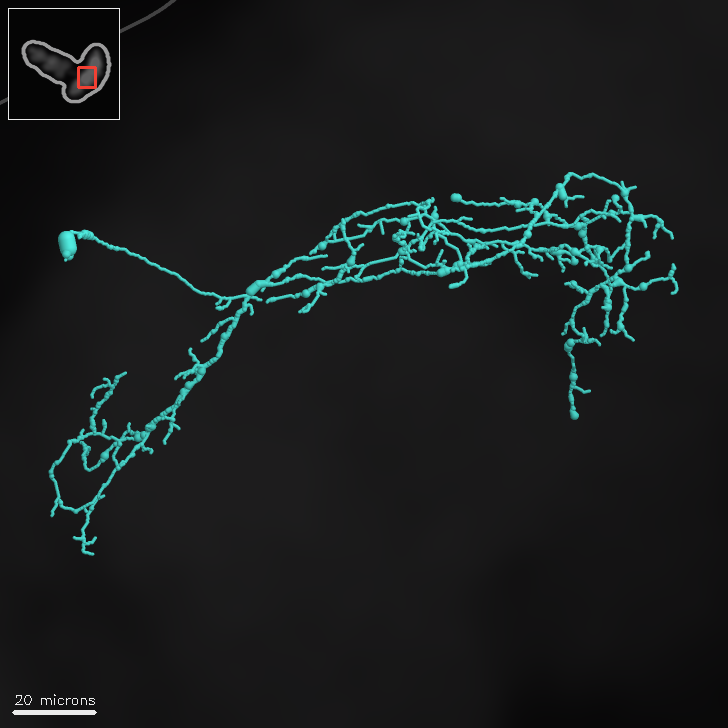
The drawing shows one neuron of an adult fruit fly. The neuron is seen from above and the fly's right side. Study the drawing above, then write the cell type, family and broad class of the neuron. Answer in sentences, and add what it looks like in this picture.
Its cell type is LHPD2a4_b. Its family is hemilineage VLPd&p1_posterior. This is a central-brain intrinsic neuron. From left to right in the picture it spans about 160 microns. The picture shows dozens of branch ends.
